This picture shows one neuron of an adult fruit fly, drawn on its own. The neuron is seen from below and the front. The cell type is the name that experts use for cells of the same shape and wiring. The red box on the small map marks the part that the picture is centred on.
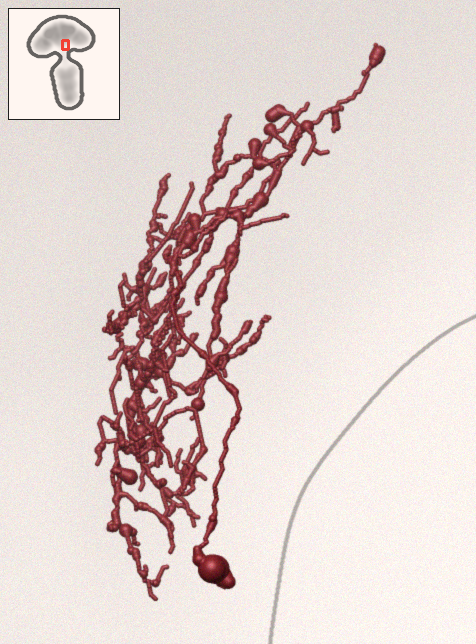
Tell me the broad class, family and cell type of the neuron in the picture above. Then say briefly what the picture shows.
It is a central-brain intrinsic neuron. The family is hemilineage LB3. The cell type is GNG598. It lies in the brain. The cell body can be seen at the bottom of the picture. The picture shows dozens of branch ends.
